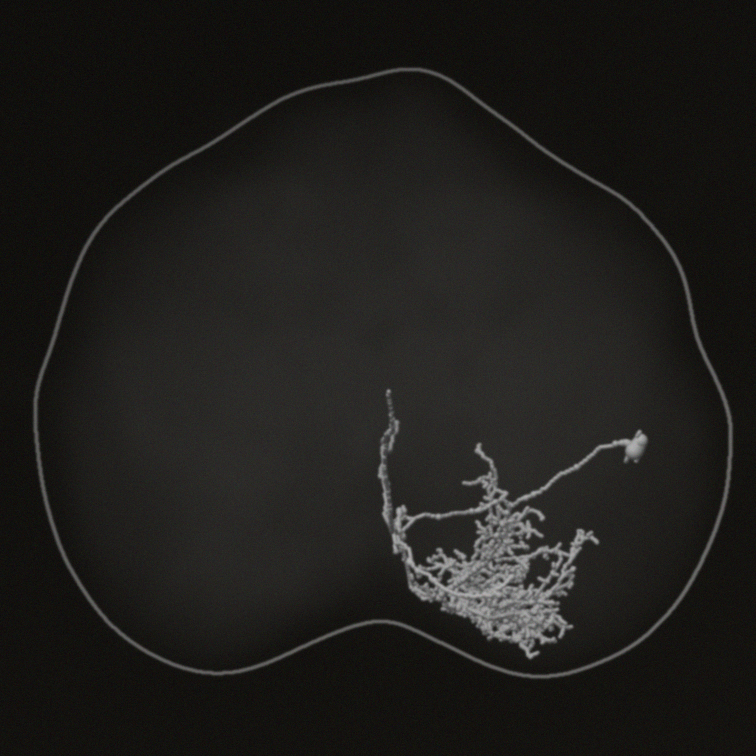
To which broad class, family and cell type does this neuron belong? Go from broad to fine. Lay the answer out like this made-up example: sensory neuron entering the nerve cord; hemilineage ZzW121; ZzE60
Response: ascending neuron; hemilineage 17A; AN17A062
